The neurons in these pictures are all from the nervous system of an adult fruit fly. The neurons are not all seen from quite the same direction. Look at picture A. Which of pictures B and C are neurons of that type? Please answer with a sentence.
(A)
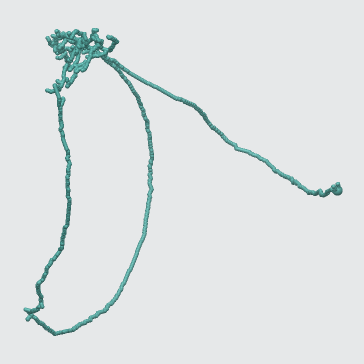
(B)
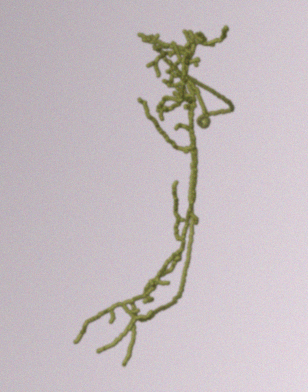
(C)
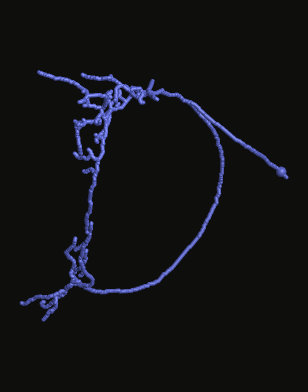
None of them is of the same cell type.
